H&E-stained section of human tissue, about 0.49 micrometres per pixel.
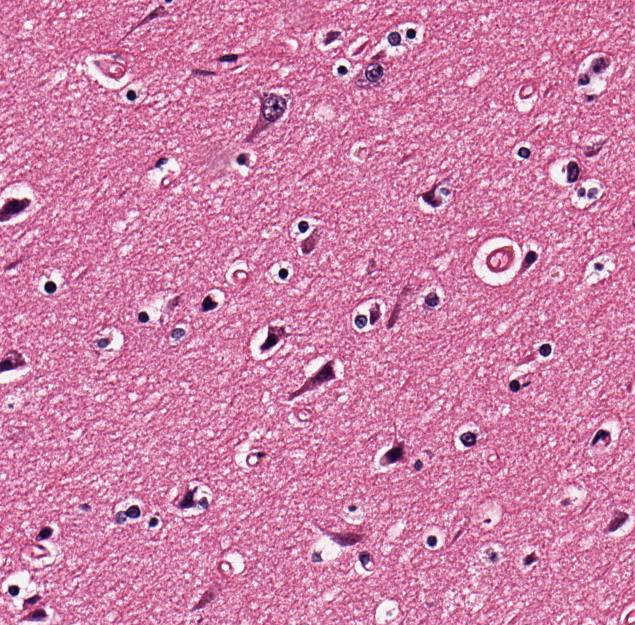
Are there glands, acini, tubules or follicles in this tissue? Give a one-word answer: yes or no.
No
